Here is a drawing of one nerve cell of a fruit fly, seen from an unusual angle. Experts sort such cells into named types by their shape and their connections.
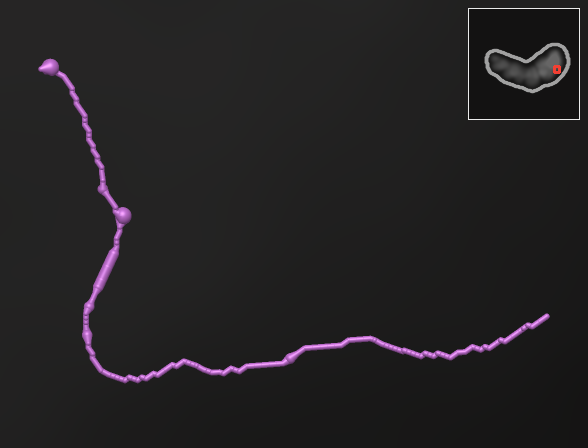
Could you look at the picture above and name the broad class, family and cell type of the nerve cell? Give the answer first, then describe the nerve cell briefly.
Its broad class is sensory neuron entering the brain. The name of its family is class olfactory. Its cell type is ORN_VM6m. No cell body is drawn. There are a dozen or fewer branch ends.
